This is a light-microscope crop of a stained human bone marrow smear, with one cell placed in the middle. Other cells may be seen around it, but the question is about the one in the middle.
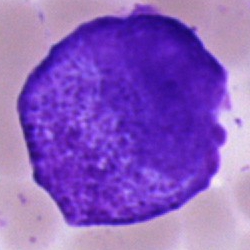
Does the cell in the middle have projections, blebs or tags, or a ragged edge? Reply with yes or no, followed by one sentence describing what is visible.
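Yes. Small rounded blebs bulge from the right edge of the cell.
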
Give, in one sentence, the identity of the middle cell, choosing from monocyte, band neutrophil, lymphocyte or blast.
At the middle of the frame sits a blast.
